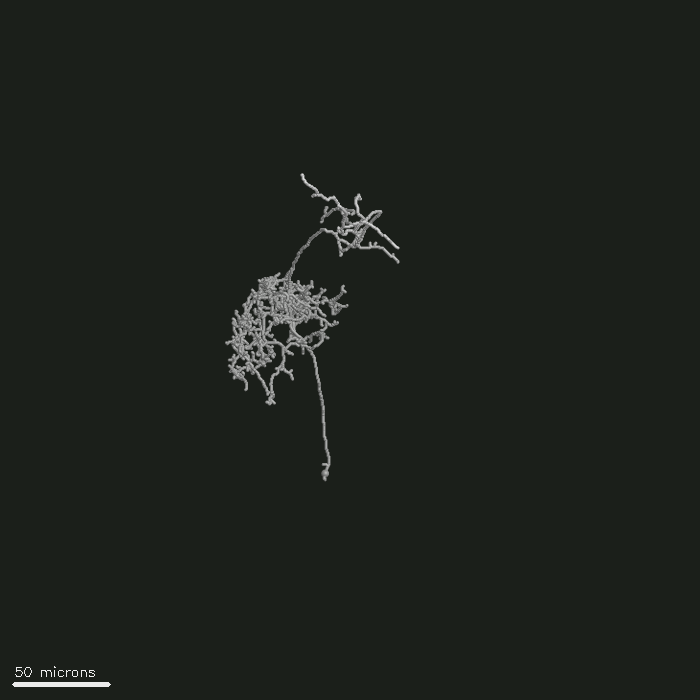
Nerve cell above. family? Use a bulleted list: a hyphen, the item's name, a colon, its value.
- family: hemilineage VLPl&p2_lateral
